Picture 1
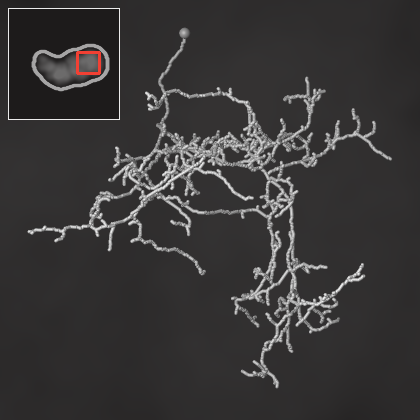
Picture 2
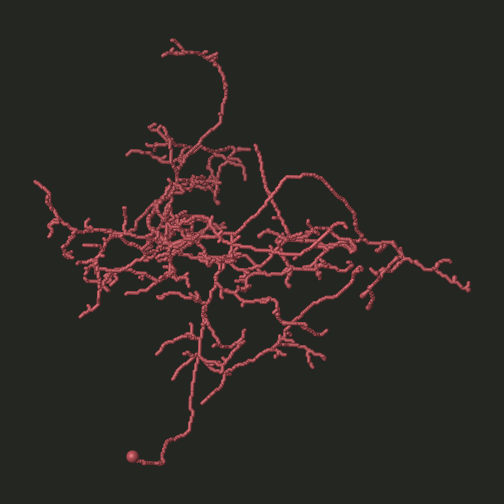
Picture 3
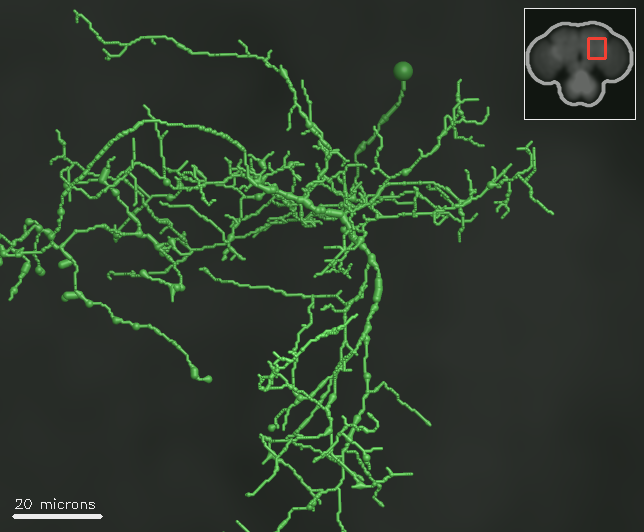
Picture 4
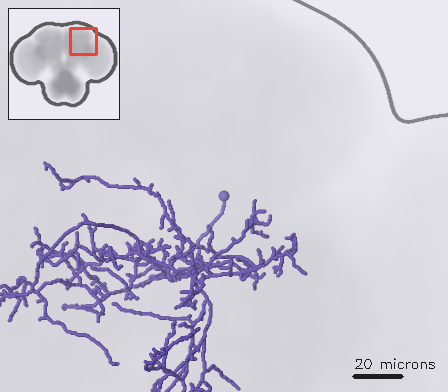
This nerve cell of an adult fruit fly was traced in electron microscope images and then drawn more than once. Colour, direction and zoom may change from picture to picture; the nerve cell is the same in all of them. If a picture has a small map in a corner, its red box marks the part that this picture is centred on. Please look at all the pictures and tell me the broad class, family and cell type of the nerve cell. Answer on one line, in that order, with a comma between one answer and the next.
central-brain intrinsic neuron, hemilineage DL1_ventral, CL268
